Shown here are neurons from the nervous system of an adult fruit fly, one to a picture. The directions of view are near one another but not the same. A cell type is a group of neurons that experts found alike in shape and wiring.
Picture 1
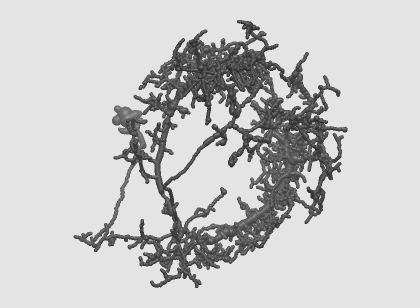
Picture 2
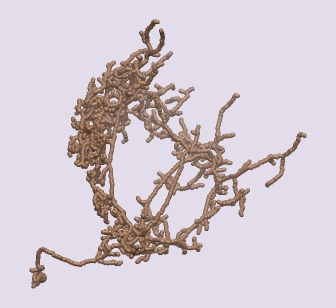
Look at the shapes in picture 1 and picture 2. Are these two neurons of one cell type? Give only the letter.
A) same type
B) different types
B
